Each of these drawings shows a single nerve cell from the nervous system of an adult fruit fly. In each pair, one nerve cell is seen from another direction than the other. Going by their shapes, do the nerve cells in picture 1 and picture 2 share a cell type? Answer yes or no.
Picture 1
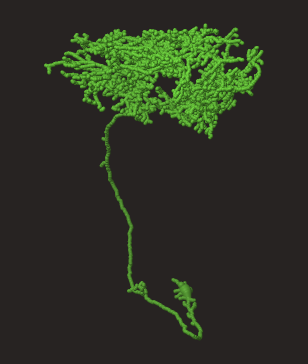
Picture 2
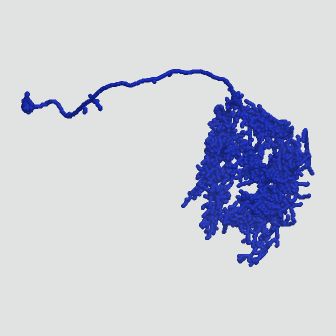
yes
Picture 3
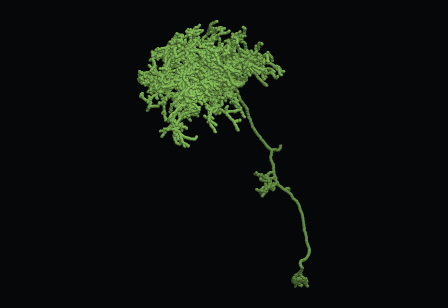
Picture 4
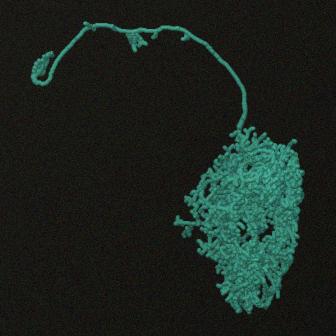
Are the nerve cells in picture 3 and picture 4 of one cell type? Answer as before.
yes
